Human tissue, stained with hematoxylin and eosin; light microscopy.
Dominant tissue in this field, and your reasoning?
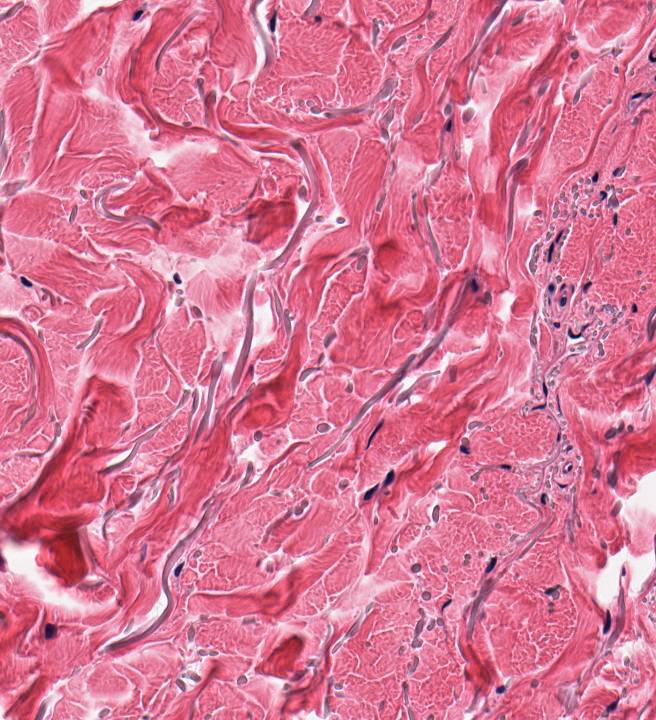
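The tissue is dermis. The deciding feature is that closely packed pink fibre bundles fill the whole field and run in many directions, some cut lengthwise and others across.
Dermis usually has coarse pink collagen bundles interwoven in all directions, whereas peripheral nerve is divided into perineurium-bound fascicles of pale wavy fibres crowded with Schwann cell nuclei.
Thin, wavy grey-violet fibres wind between the bundles. Some bundles stain a deeper red than the paler ones around them. Many nuclei are small, dark and slender.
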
